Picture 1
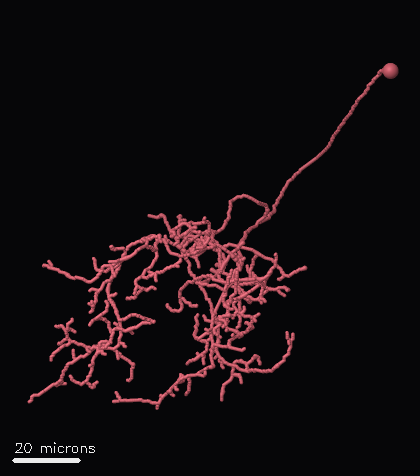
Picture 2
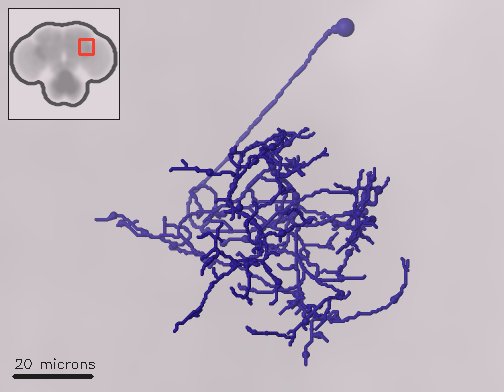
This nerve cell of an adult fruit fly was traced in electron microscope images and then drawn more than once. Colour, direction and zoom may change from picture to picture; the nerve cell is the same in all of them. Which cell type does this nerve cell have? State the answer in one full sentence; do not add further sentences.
Among cell types, the one for this nerve cell is AVLP480.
